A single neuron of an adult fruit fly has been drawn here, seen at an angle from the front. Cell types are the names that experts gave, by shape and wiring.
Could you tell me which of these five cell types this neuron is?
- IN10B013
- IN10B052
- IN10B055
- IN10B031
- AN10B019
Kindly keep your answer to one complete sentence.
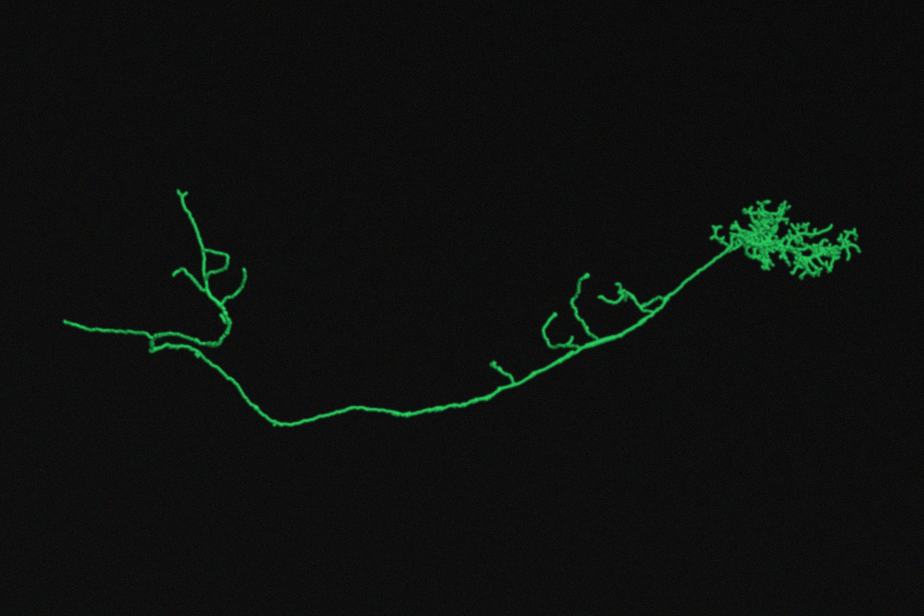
This neuron belongs to the cell type AN10B019.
